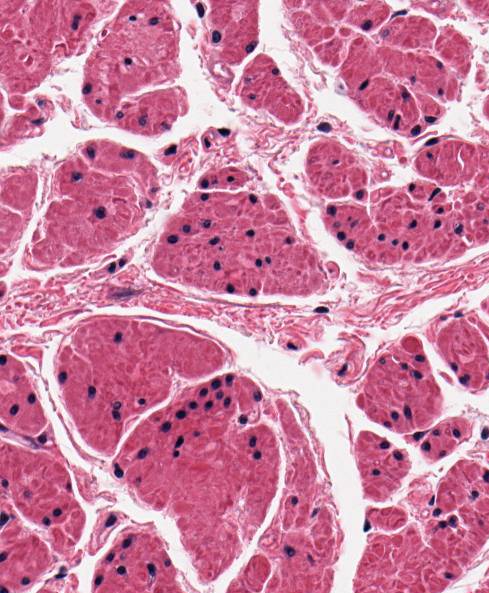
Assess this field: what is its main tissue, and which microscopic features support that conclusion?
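You have smooth muscle here. Rounded to angular bundles of pink-staining cells fill the field, parted by white spaces and thin connective tissue strands. The cells are cut across, so they show as small polygonal profiles among small, round, dark nuclei.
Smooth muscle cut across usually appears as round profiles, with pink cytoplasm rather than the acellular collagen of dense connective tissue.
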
